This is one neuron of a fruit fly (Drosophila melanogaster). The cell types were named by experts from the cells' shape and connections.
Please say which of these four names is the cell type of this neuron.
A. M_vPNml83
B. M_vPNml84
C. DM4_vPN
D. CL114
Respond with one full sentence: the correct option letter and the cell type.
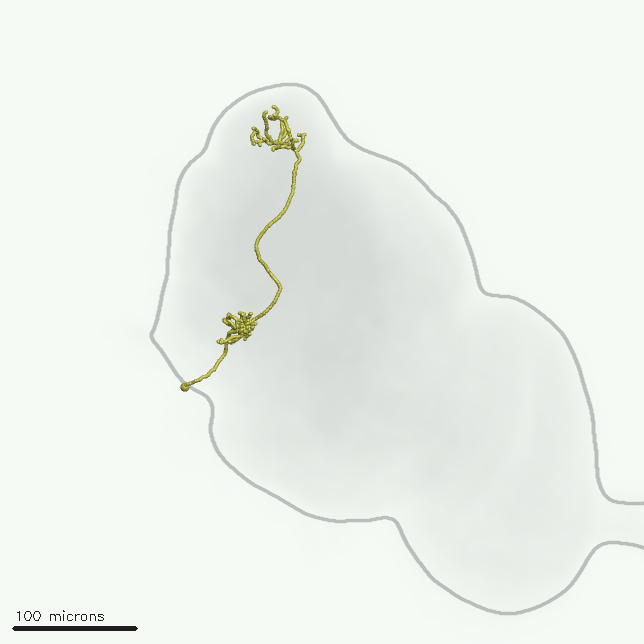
The cell type for the neuron is option C, which is DM4_vPN.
